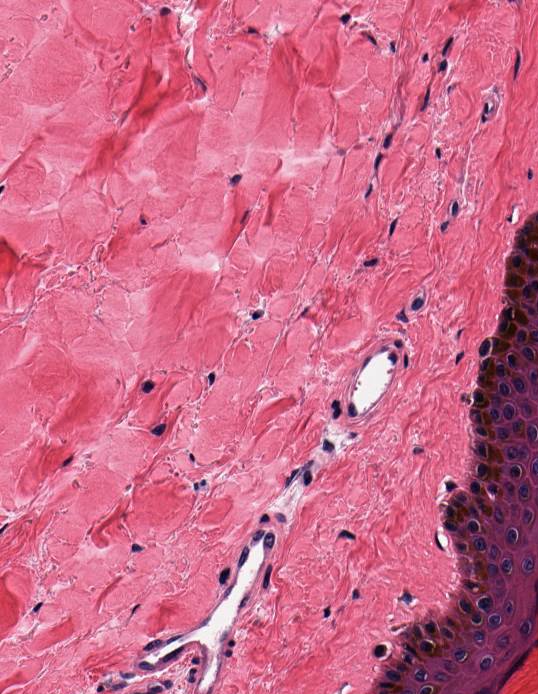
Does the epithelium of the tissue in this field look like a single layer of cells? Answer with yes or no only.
No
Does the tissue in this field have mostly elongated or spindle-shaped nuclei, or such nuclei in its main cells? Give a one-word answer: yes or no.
Yes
